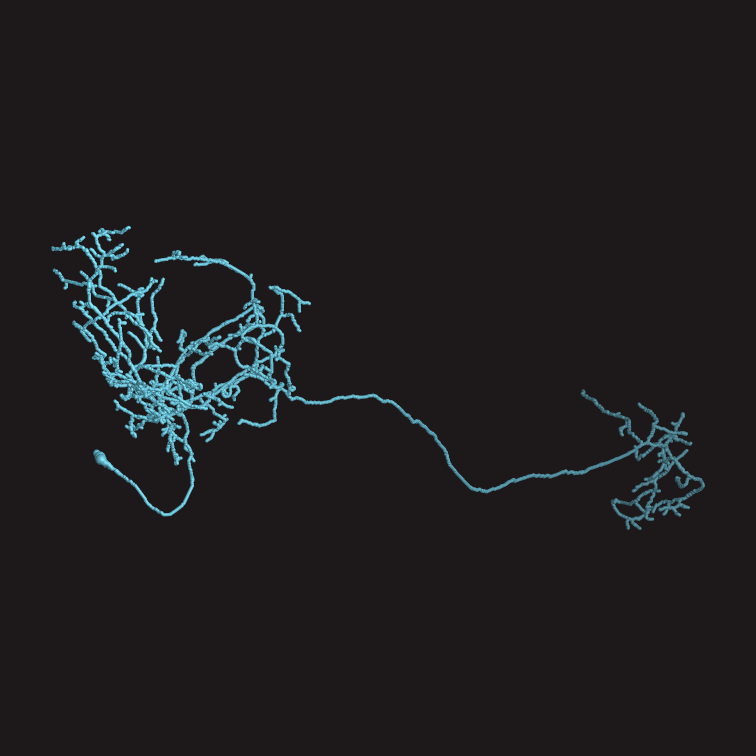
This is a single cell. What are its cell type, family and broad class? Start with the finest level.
DNge147; hemilineage MX12; descending neuron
